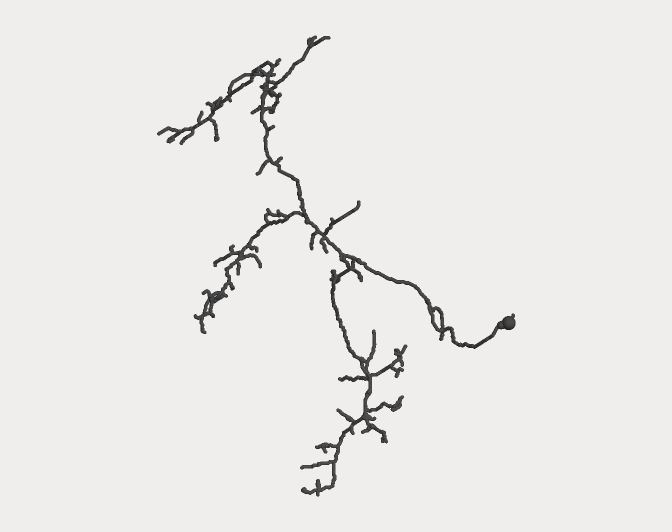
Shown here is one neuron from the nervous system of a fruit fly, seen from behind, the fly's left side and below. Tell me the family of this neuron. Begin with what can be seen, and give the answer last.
The cell body can be seen on the right of the picture. The picture shows dozens of branch ends. It is a nerve-cord intrinsic neuron. Its family is hemilineage 21A.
